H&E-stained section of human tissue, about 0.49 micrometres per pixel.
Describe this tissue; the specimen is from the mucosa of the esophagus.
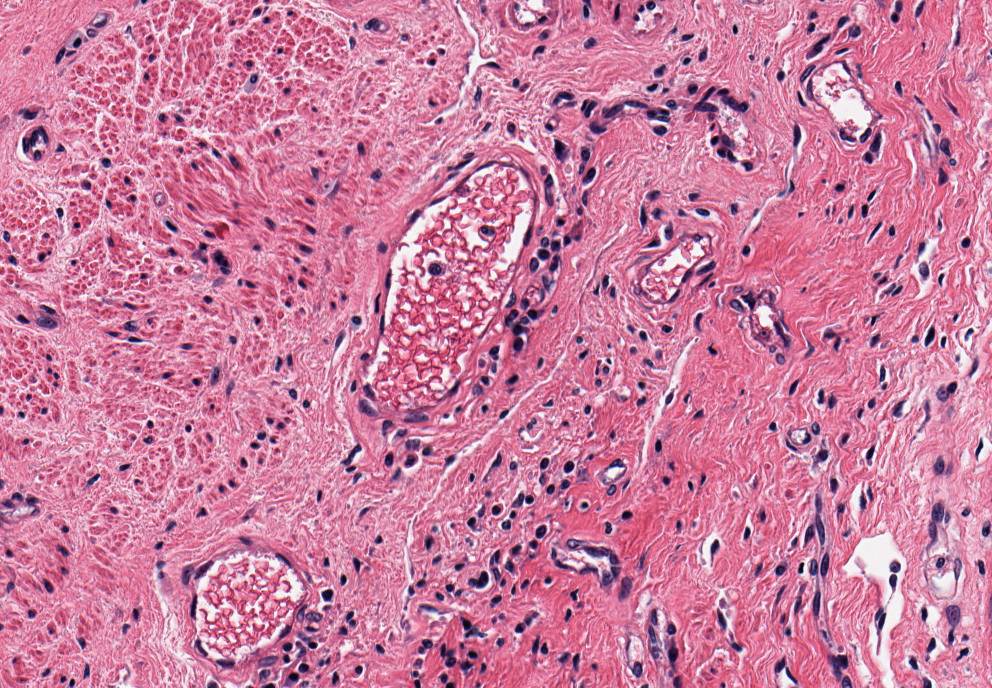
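Centrally, a large oval thin-walled vessel is packed with red blood cells. A smaller round vessel at the lower left is likewise filled with red blood cells. Several small capillary-sized vessels are scattered through the right half. The stroma is dense pink collagen with scattered spindle-shaped nuclei.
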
